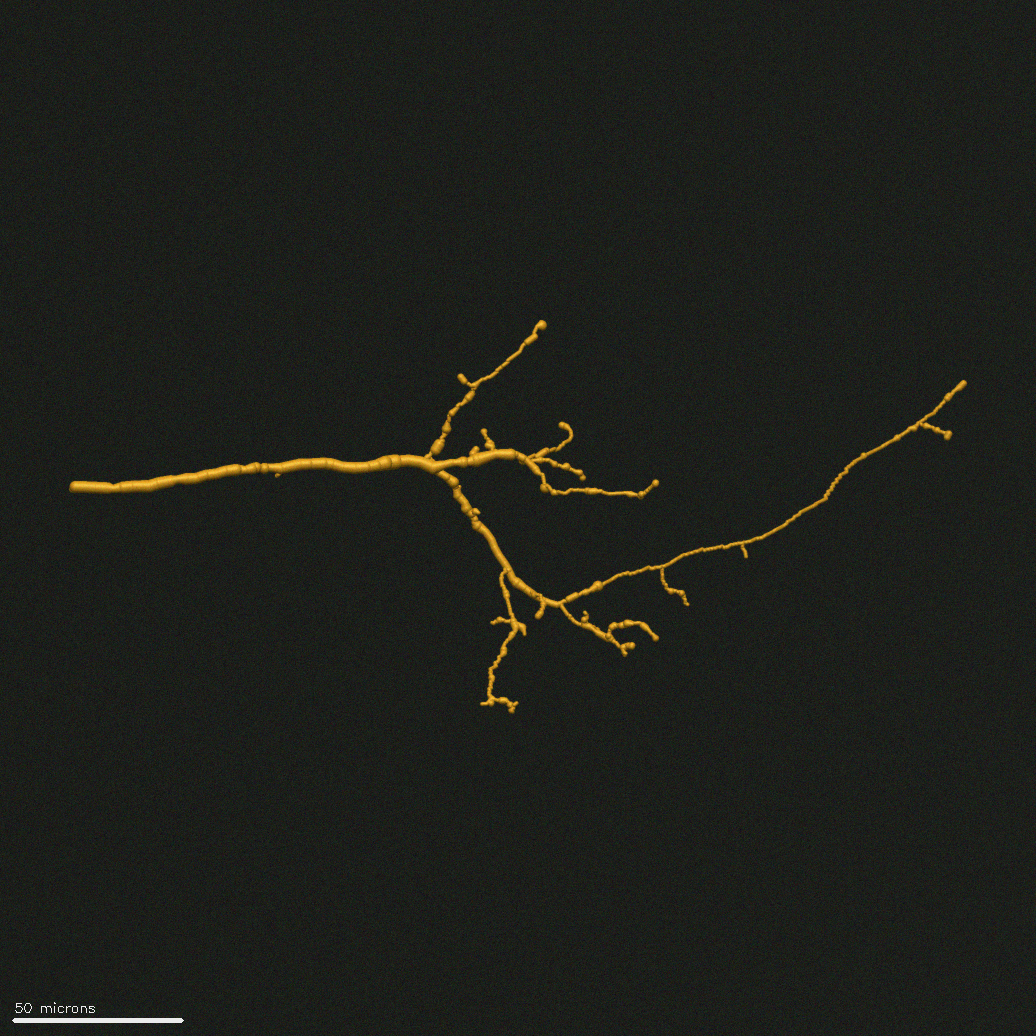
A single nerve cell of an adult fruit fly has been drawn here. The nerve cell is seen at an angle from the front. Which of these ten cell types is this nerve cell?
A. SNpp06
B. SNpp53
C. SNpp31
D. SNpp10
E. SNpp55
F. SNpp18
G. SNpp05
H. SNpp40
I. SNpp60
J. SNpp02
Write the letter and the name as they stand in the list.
A. SNpp06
